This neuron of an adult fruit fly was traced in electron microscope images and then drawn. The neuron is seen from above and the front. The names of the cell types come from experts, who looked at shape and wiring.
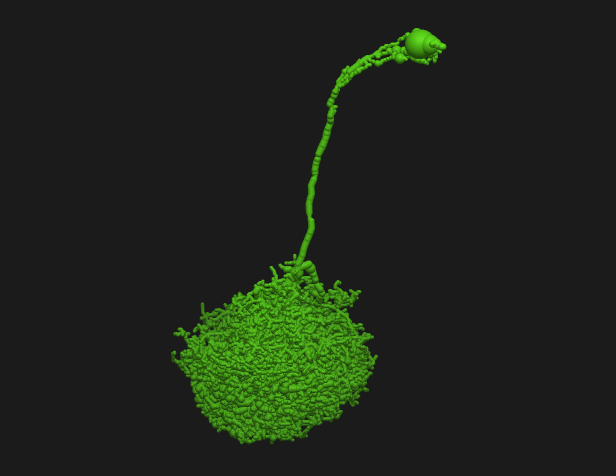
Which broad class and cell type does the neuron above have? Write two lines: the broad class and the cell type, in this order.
central-brain intrinsic neuron
AVLP082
